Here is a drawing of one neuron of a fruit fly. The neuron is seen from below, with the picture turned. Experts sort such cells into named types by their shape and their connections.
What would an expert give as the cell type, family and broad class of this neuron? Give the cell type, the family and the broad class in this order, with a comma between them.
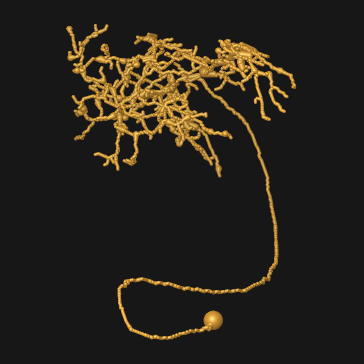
LHAV5e1, hemilineage SLPav2, central-brain intrinsic neuron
